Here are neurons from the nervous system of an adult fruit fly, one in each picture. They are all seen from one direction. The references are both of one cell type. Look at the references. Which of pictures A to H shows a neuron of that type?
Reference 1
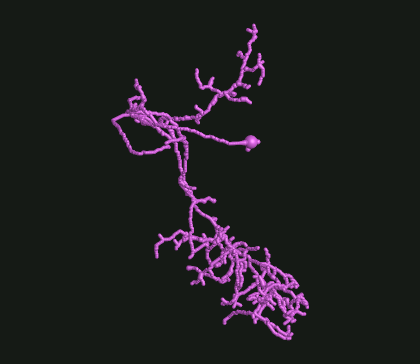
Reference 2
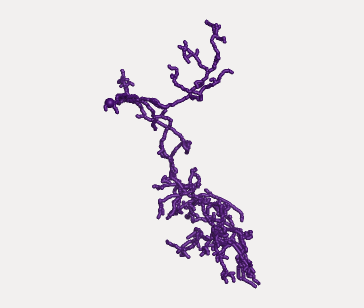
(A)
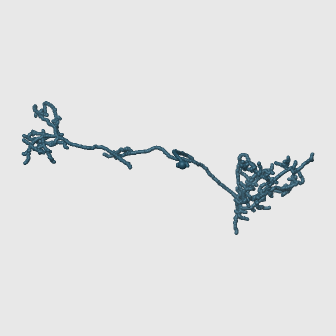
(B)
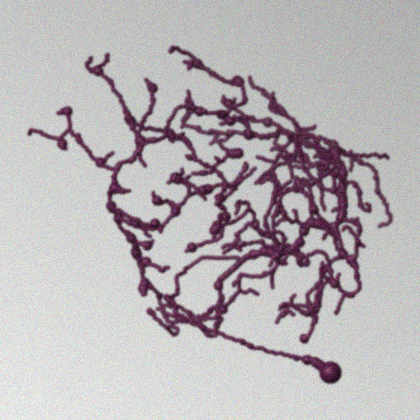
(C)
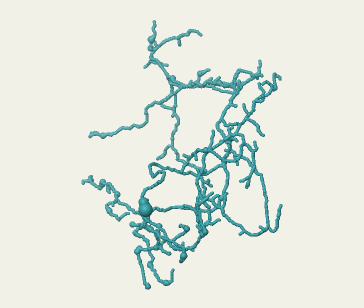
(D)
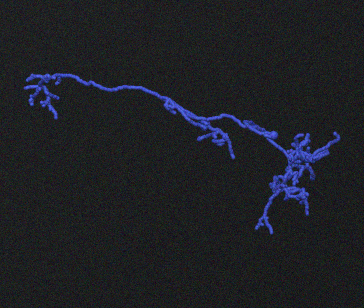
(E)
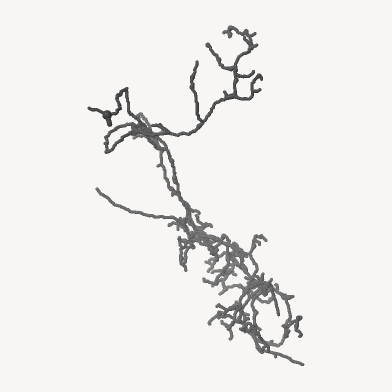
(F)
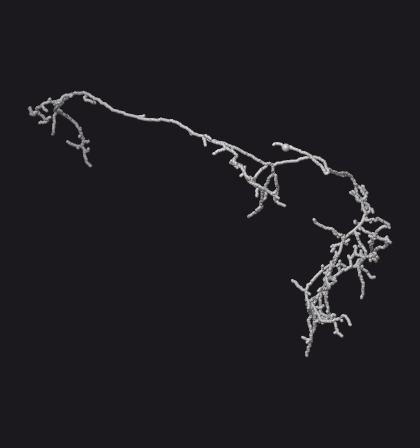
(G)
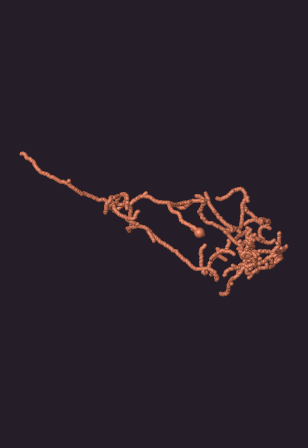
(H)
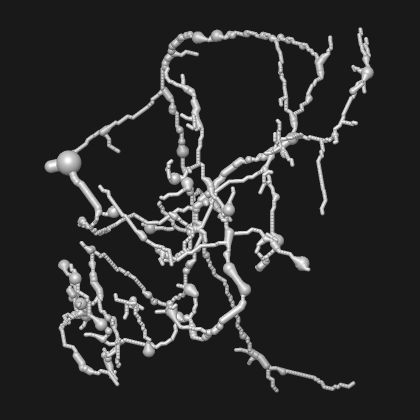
Picture E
